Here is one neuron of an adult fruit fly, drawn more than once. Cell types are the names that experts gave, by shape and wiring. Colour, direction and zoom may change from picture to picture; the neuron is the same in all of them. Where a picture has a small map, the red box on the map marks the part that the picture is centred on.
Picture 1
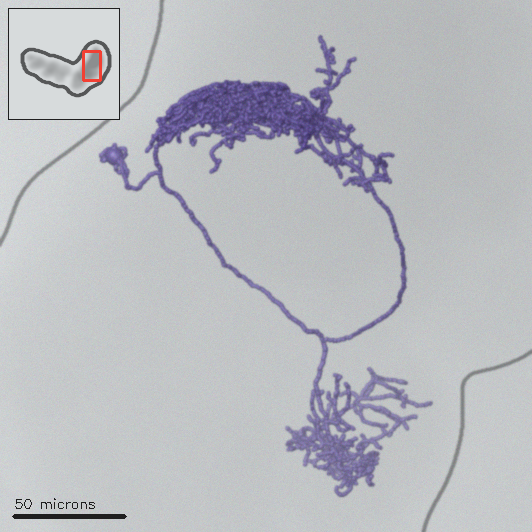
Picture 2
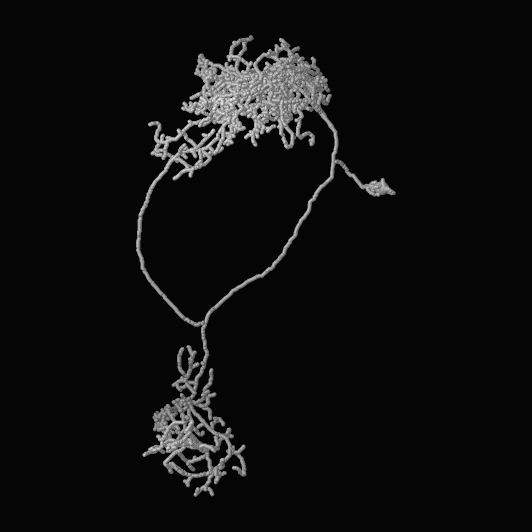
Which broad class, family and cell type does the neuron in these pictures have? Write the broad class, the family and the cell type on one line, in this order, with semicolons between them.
central-brain intrinsic neuron; hemilineage DM2_central; SMP285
